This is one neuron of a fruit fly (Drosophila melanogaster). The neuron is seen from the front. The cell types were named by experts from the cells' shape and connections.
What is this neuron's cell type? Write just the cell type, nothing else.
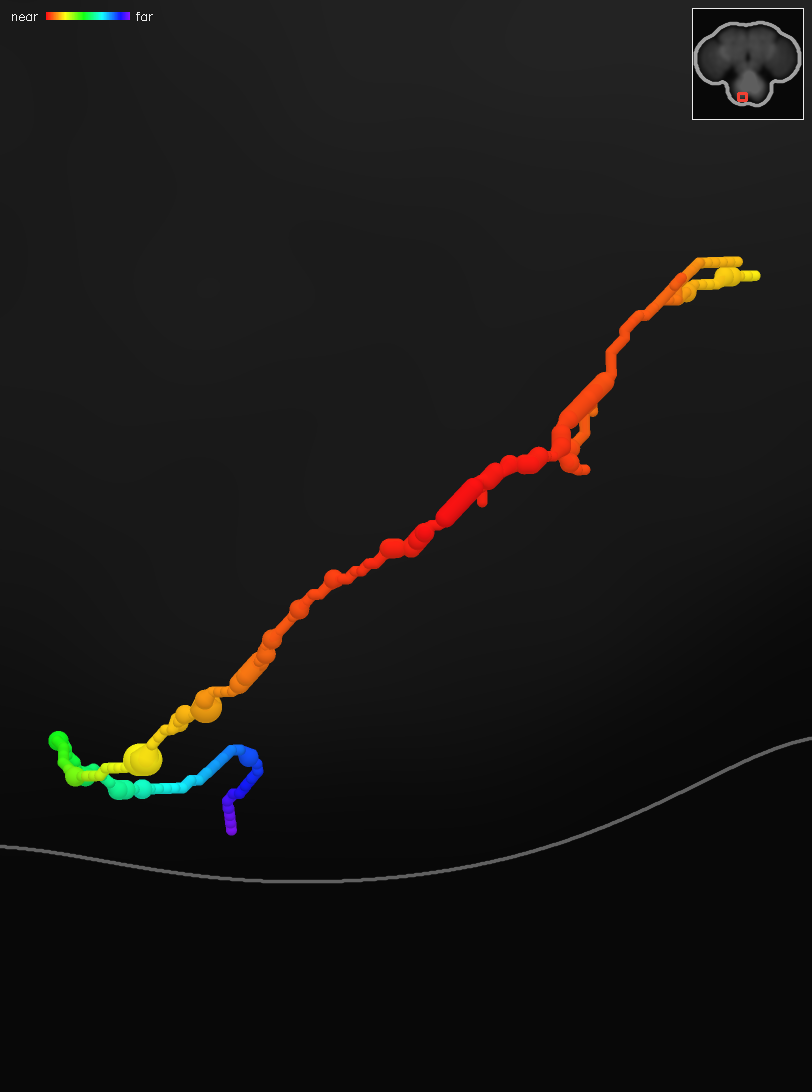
SNta31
